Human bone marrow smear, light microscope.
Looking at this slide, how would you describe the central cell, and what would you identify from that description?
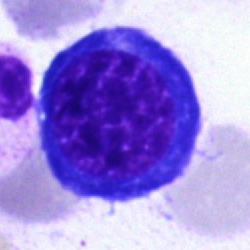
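Round, smooth outline. Chromatin clumped into dark patches, with paler strands between them. Cytoplasm forms a complete rim around the nucleus. No cytoplasmic granules. Erythroblast.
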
